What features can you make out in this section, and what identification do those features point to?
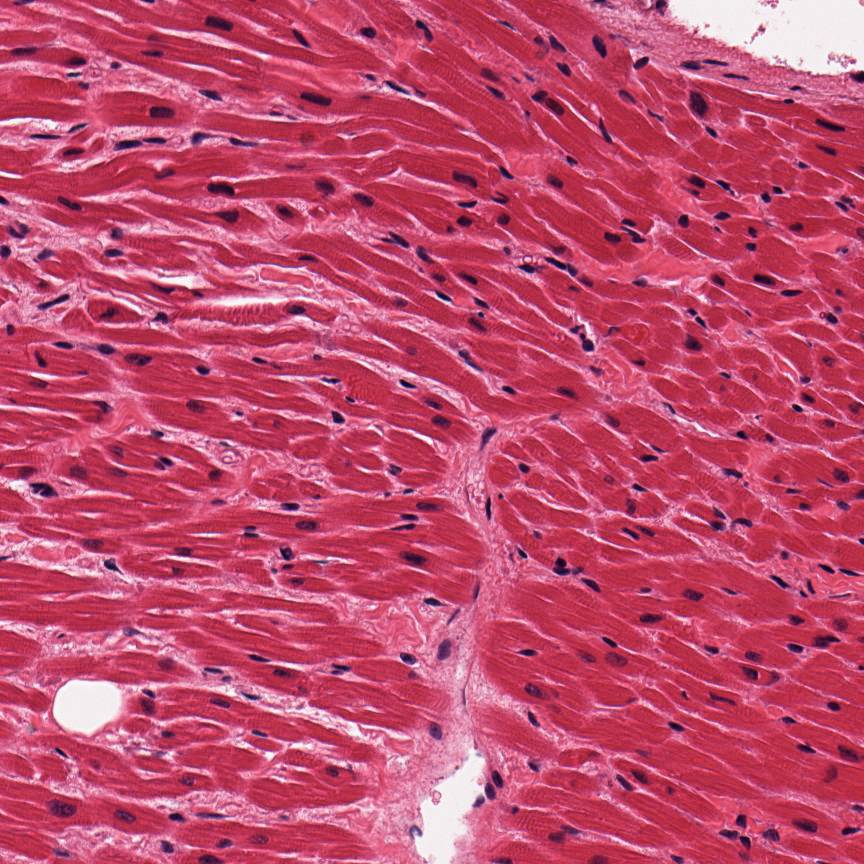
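Many fibres branch and join neighbouring fibres. Their nuclei are oval and central, with only one or two per fibre segment rather than many. Fine cross-striations show in the pink cytoplasm. The section is atrial appendage of the heart.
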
